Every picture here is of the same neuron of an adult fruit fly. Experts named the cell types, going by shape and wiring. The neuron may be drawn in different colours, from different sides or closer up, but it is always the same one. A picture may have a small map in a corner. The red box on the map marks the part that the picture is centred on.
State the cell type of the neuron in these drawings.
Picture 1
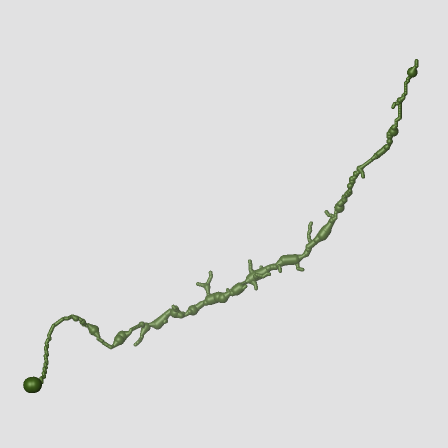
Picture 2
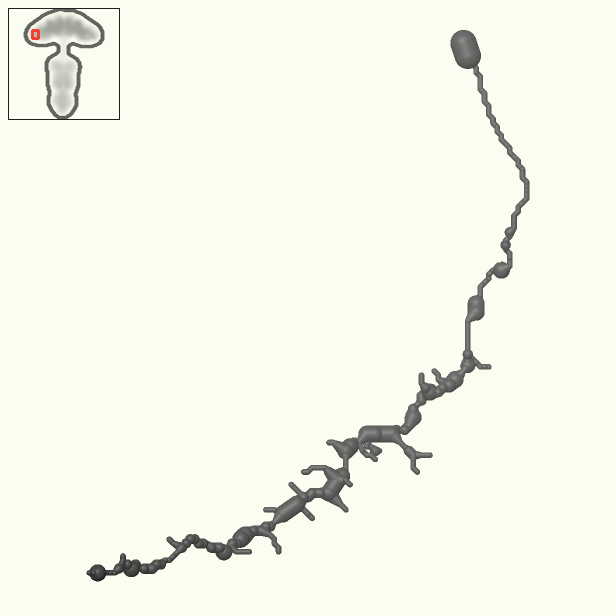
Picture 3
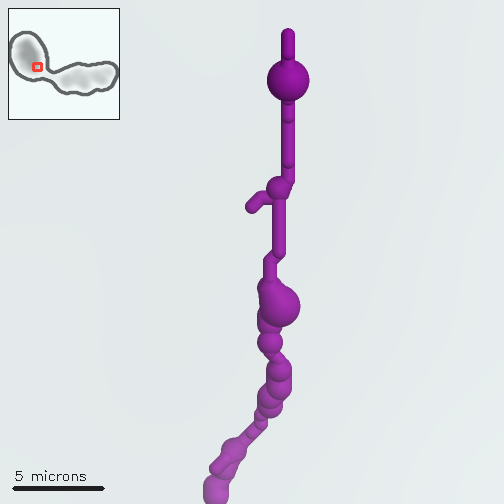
Dm3b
